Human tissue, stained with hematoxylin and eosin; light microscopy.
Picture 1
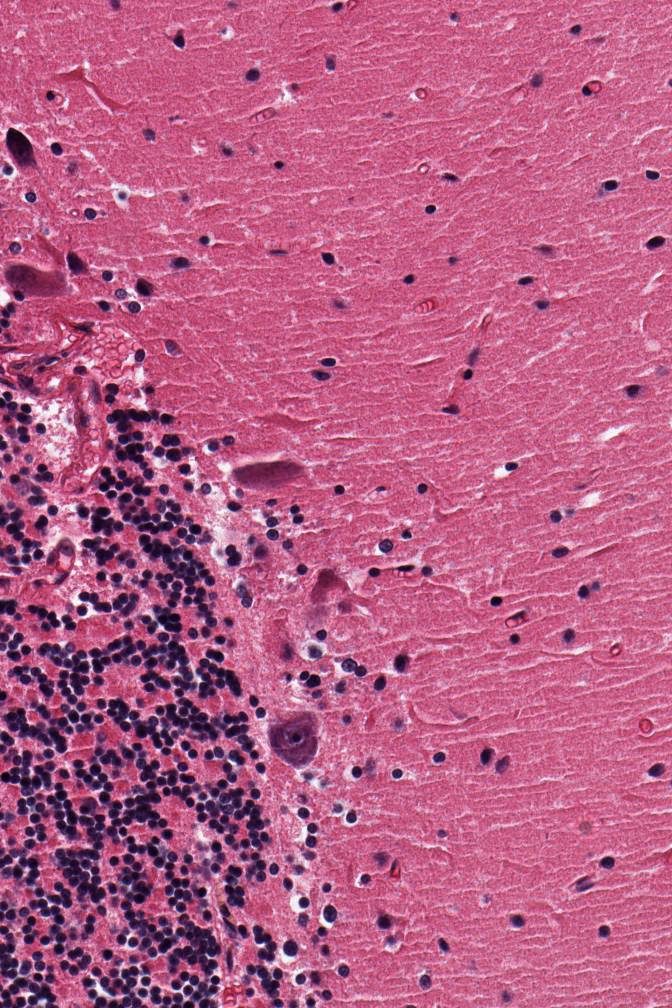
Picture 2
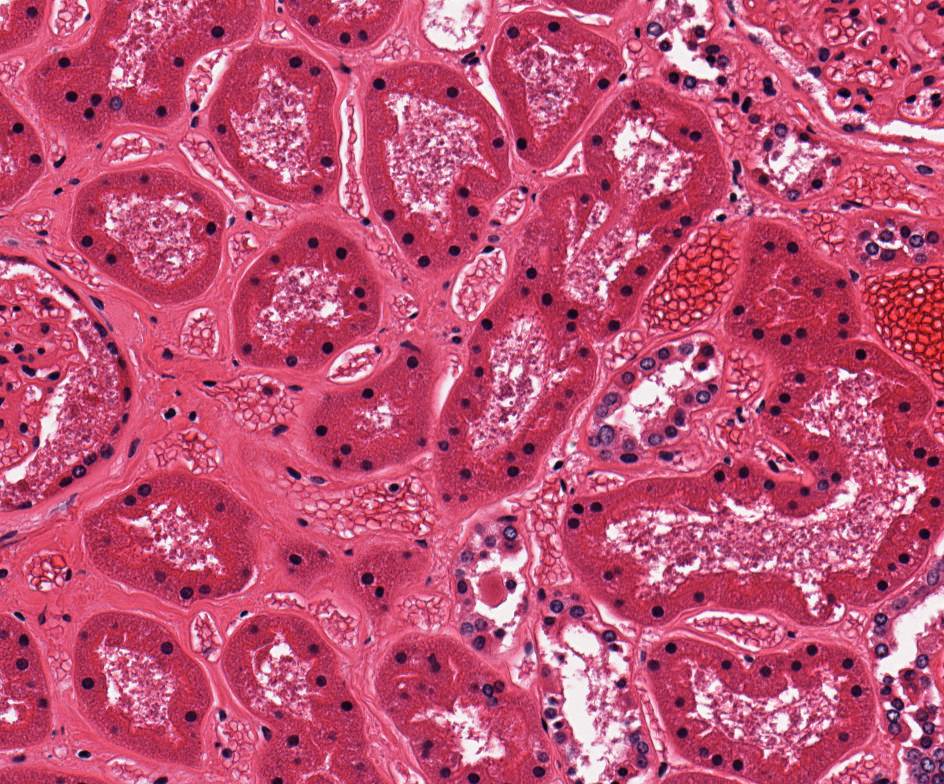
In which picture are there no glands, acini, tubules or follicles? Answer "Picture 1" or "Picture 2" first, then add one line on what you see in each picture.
Picture 1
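In picture 1: No epithelium or glands are present anywhere in the field.
In picture 2: The field is filled with closely packed tubules, most cut across as round to oval profiles, separated by thin strands of pink stroma.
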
